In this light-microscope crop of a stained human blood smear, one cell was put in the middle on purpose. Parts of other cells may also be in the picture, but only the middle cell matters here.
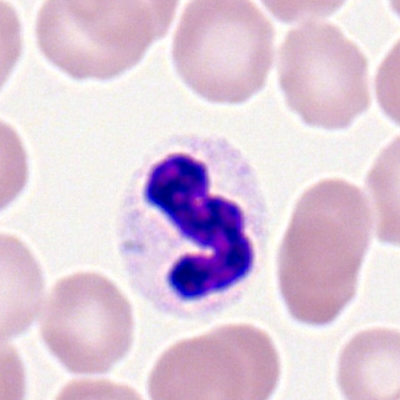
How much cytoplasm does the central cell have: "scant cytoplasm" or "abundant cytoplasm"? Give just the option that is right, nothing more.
Abundant cytoplasm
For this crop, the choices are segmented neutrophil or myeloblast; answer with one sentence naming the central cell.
Here the centrally located cell is a segmented neutrophil.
